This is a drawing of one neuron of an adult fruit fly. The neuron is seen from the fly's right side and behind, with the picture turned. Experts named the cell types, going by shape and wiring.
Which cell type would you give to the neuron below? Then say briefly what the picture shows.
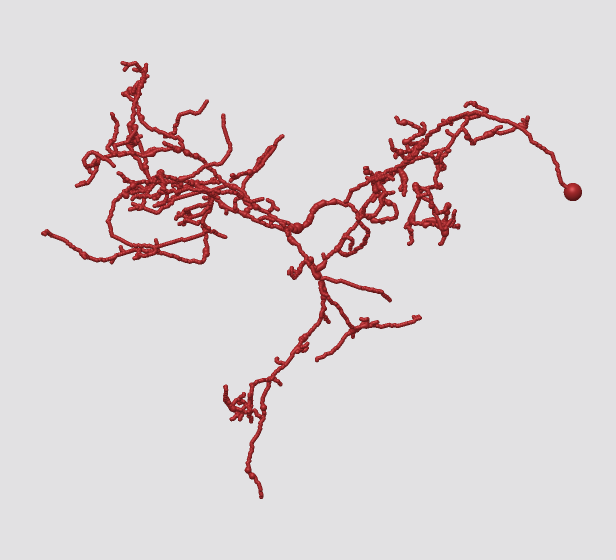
Its cell type is CL270. It is a central-brain intrinsic neuron. The picture shows dozens of branch ends. As drawn here it is about as wide as it is tall.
